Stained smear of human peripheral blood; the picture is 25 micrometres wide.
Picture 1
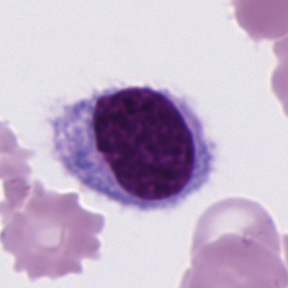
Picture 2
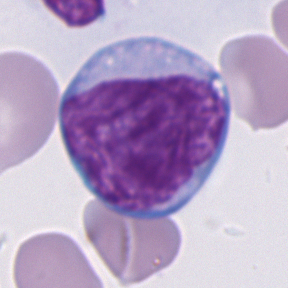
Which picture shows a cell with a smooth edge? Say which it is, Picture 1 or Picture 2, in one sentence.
The cell whose outline is smooth is the one in picture 2.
